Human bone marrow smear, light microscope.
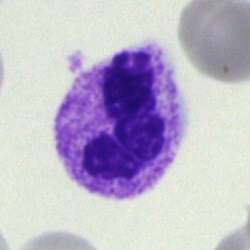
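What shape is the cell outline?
Oval, and slightly taller than it is wide.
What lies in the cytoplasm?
Fine purple granules, scattered throughout.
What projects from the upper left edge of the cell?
A small rounded bleb.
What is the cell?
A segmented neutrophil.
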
